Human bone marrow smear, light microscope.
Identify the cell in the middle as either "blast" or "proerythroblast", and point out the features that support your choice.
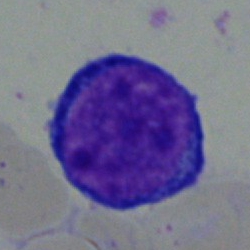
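It's a proerythroblast. The cytoplasm is only a very thin rim, and it stains deep blue. There are no granules and no vacuoles to be seen in it. The chromatin is purple, with darker clumped patches scattered among paler areas.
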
